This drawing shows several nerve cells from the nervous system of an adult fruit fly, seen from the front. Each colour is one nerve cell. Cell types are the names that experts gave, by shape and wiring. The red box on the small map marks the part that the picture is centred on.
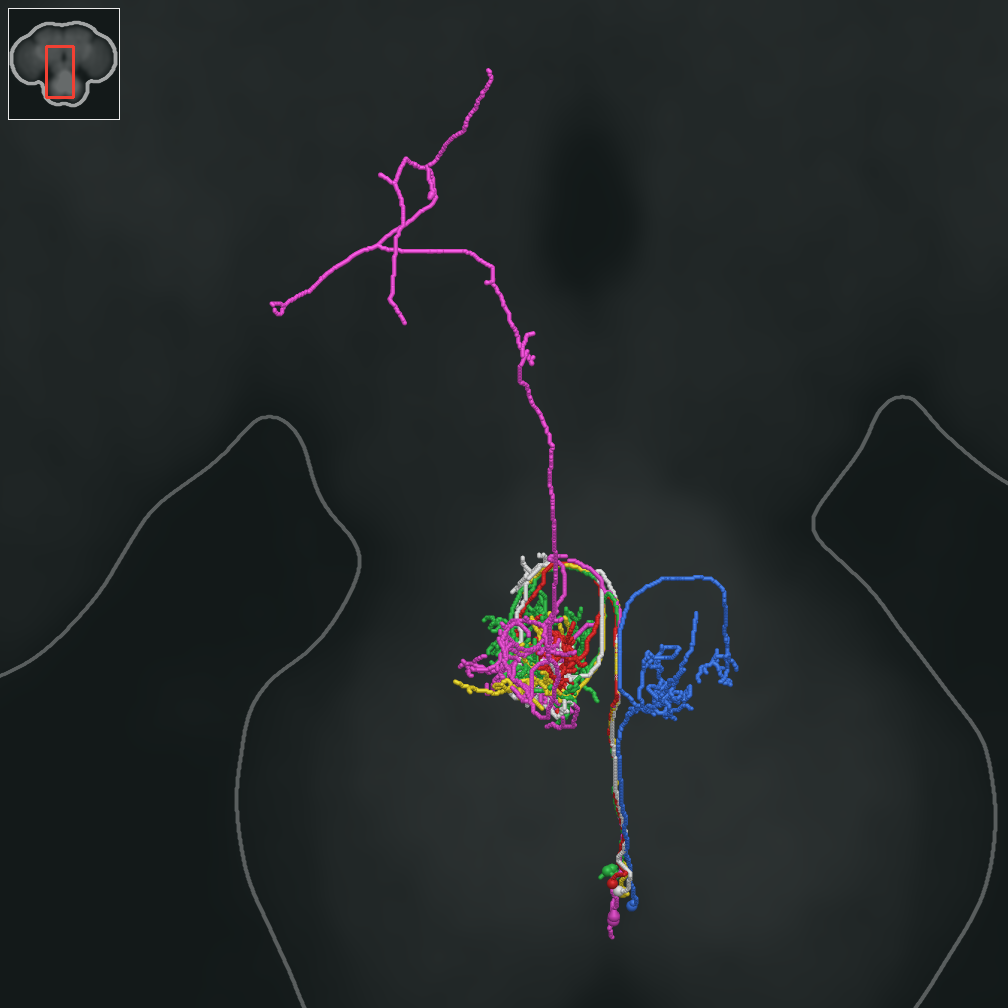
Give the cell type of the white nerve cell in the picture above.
IN02A066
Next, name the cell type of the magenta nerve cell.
AN02A022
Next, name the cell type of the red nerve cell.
IN02A052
